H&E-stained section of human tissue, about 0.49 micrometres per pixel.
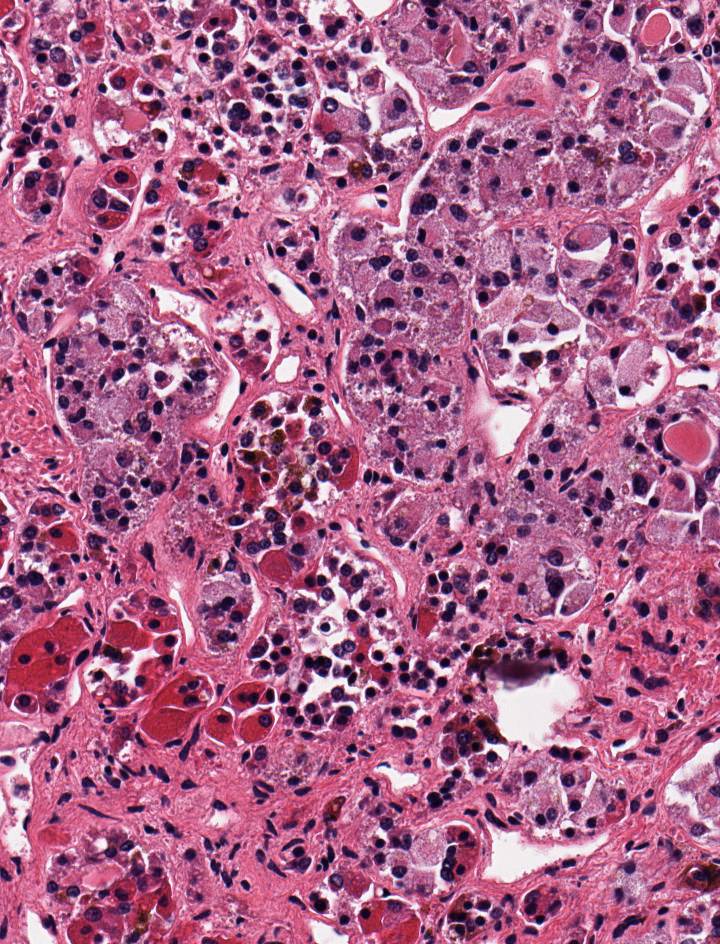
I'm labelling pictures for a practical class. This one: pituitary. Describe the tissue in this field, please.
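Cytoplasm: in most cells of the nests, abundant, finely granular and pale pink-violet. Pigment: coarse, brown and granular, within a cell cluster just left of centre. Stroma between the nests: fibrous, broadest toward the left edge and the bottom. Fat cells: none in the field.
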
